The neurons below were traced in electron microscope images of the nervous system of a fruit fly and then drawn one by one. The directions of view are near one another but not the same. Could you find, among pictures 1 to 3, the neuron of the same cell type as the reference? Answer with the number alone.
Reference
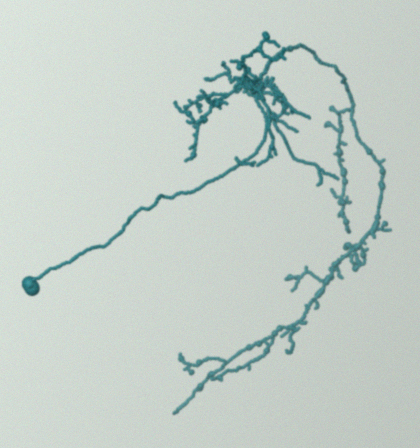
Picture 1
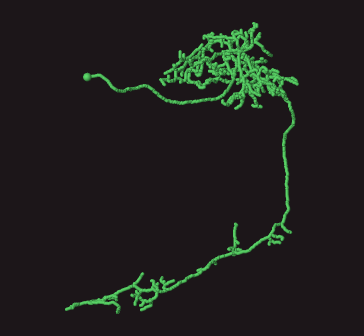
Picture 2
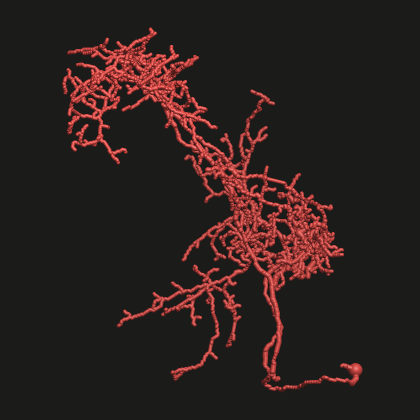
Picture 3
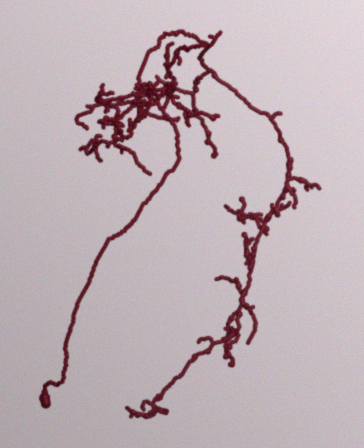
3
